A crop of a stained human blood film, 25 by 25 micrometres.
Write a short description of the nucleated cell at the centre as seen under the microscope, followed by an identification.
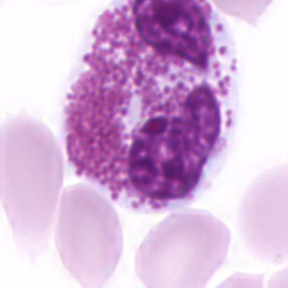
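Two nuclear lobes are present, one at the top and one at the lower right. Its chromatin is dark purple and coarsely clumped. The granules are reddish-purple. A few loose granules lie scattered just beyond the right edge of the cell. This cell is an eosinophil.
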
